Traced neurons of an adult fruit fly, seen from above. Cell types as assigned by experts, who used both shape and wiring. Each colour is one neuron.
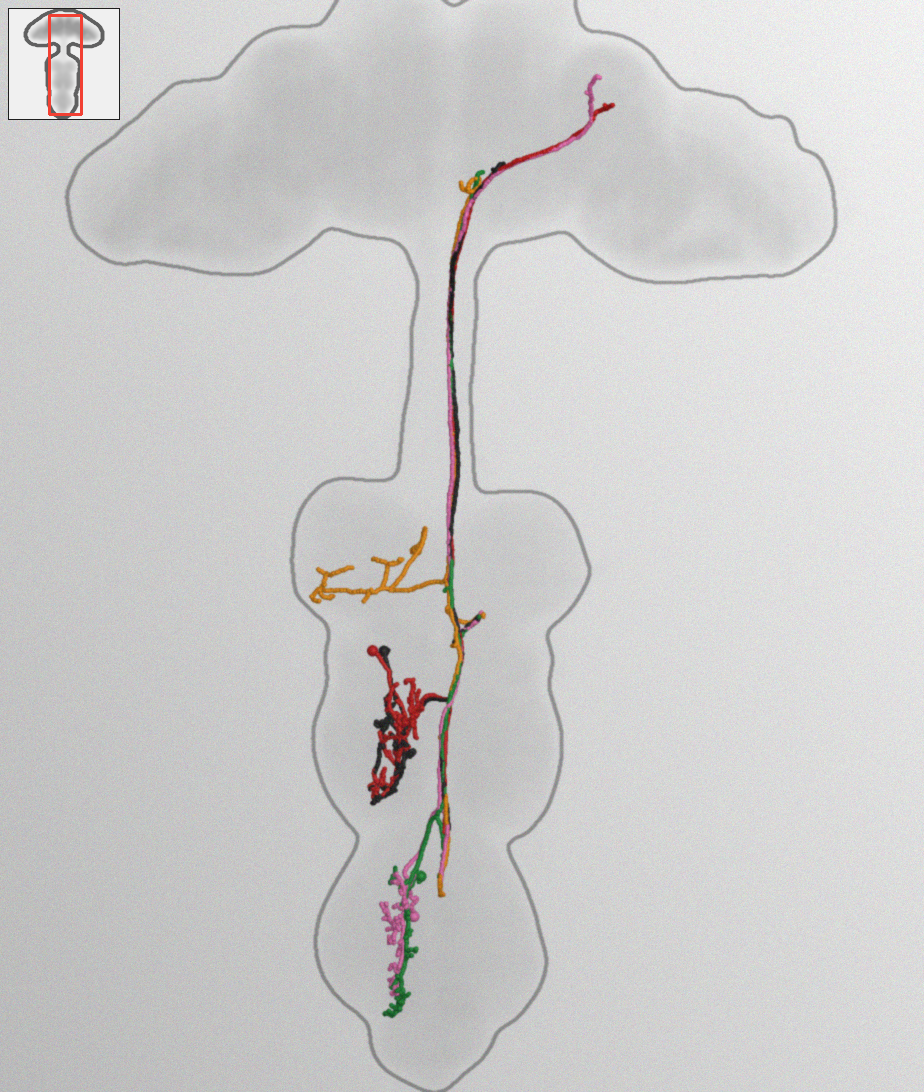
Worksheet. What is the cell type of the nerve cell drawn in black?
AN10B039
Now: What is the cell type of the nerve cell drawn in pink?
AN10B045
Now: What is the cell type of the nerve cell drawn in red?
AN10B034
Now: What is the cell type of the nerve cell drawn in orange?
AN10B046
